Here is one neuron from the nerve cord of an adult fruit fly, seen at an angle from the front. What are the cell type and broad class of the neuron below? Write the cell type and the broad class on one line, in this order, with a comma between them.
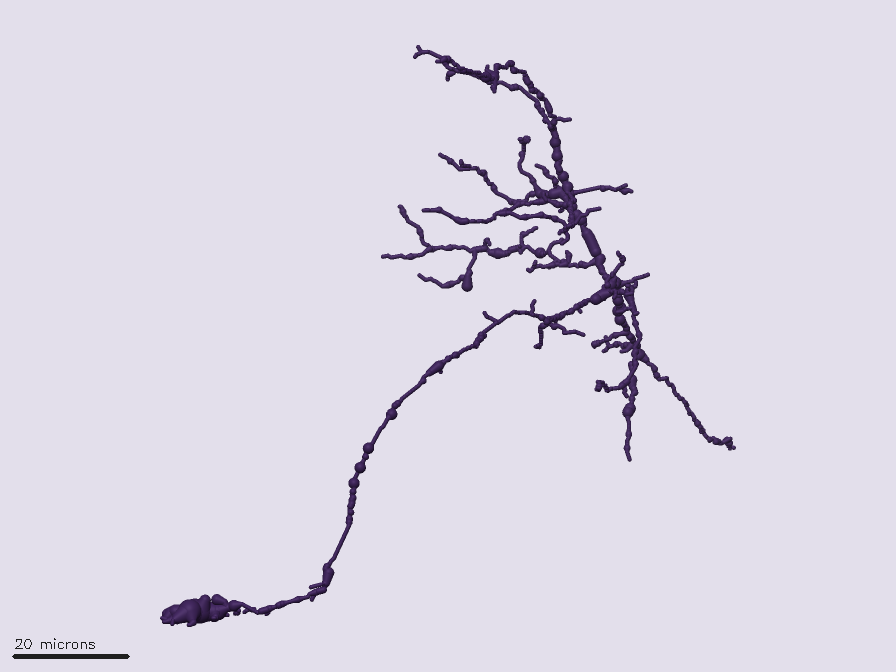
Acc. tr flexor MN, motor neuron of the nerve cord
